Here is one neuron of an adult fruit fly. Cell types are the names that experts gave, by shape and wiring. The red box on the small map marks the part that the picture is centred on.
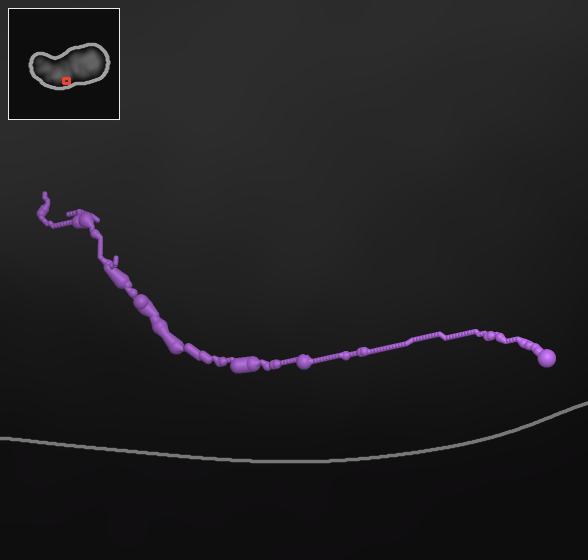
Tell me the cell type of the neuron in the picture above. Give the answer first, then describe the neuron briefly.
Its cell type is LgLG3. It is a sensory neuron entering the nerve cord. It has a dozen or fewer branch ends. In this view it is more than twice as wide as it is tall.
